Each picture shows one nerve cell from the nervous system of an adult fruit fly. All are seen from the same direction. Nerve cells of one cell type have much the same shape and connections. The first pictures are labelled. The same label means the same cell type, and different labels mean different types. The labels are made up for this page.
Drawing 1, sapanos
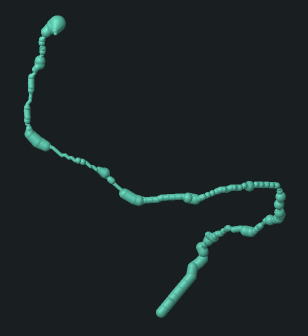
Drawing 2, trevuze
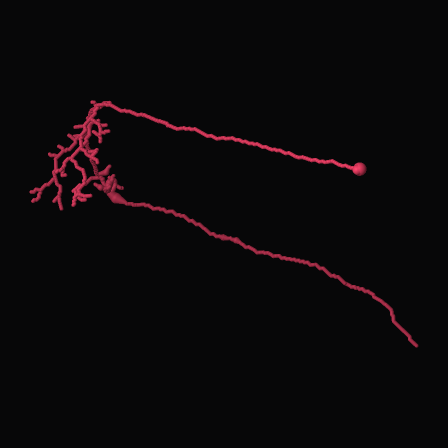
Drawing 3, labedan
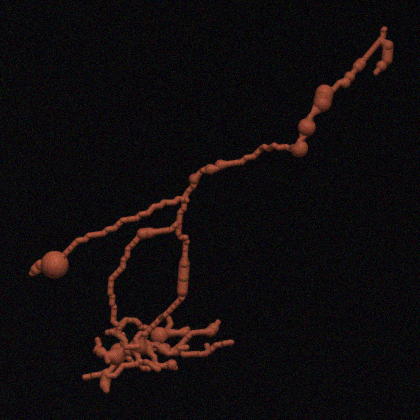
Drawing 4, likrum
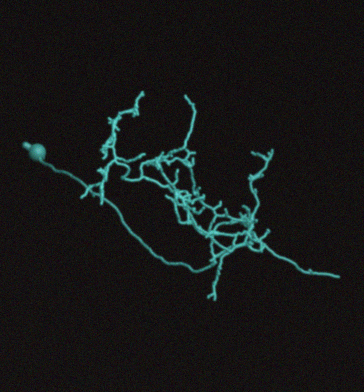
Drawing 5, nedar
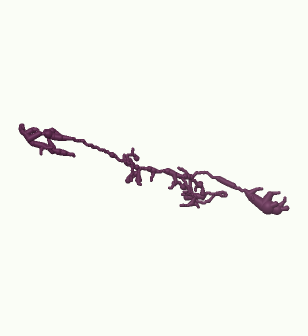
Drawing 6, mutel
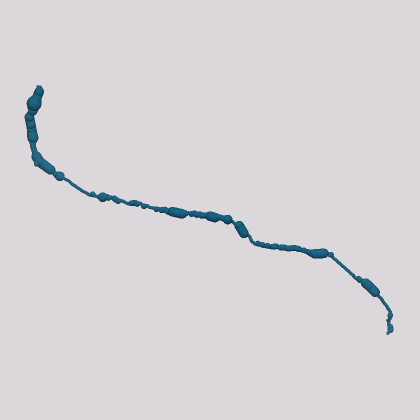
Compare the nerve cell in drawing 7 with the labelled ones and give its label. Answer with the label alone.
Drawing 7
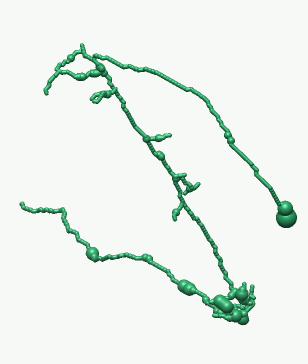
trevuze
